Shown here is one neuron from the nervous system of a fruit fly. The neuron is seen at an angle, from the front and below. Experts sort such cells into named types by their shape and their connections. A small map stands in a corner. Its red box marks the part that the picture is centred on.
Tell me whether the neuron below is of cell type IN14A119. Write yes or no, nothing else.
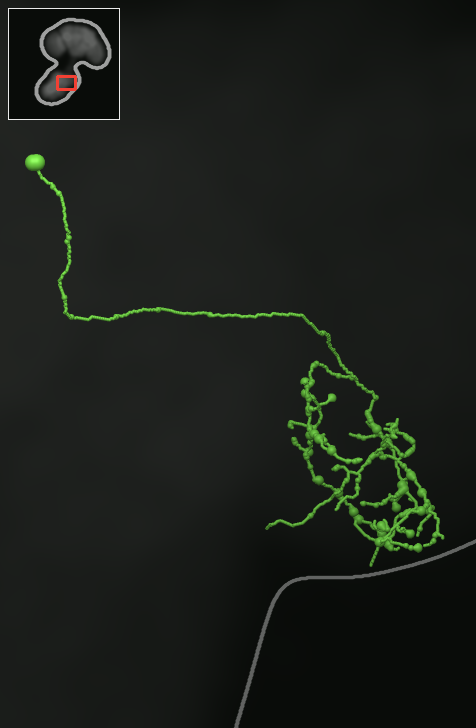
yes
